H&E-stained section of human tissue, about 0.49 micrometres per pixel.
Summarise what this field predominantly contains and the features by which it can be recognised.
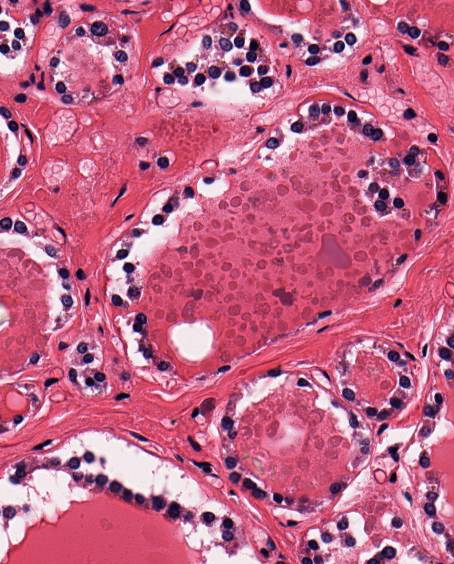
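Thyroid follicle is the structure shown. First, the field consists of rounded epithelial units divided by bands of pink stroma, the largest unit in the centre.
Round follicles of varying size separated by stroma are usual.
Second, a single layer of cells with small, round, dark-staining nuclei lines the units.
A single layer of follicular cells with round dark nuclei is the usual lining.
Third, the units are hollow: the central lumen holds pink material with many small rounded cell-like bodies, and a lumen at the lower left edge holds smooth, homogeneous pink material without cells.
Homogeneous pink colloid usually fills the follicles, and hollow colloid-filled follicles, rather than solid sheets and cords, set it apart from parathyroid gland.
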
